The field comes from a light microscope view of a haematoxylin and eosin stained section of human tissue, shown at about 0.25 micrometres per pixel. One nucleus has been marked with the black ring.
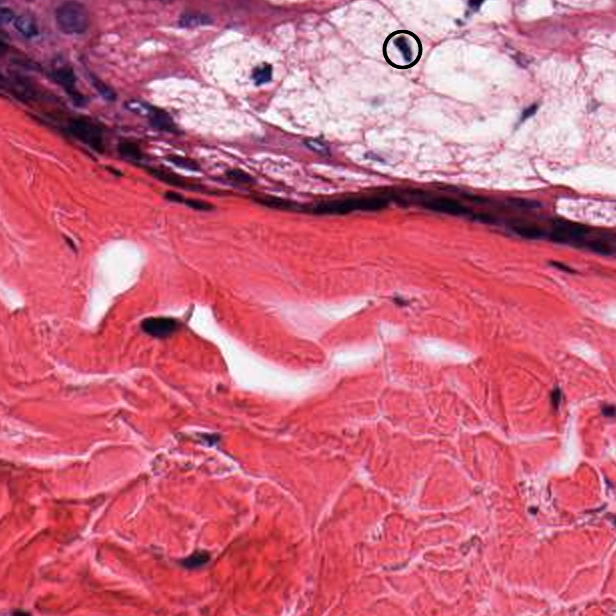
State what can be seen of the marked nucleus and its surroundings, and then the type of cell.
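The nucleus is small, elongated and angular, more wedge-like than round. The nucleus is stained evenly very dark, with no inner detail visible. The nucleus is surrounded by pale, foamy, bubbly cytoplasm crossed by thin pink strands. The cell lies within a cluster of similar pale, foamy cells, above a dark line of flattened nuclei and the dense pink fibres below. The marked cell is a sebaceous gland cell.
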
